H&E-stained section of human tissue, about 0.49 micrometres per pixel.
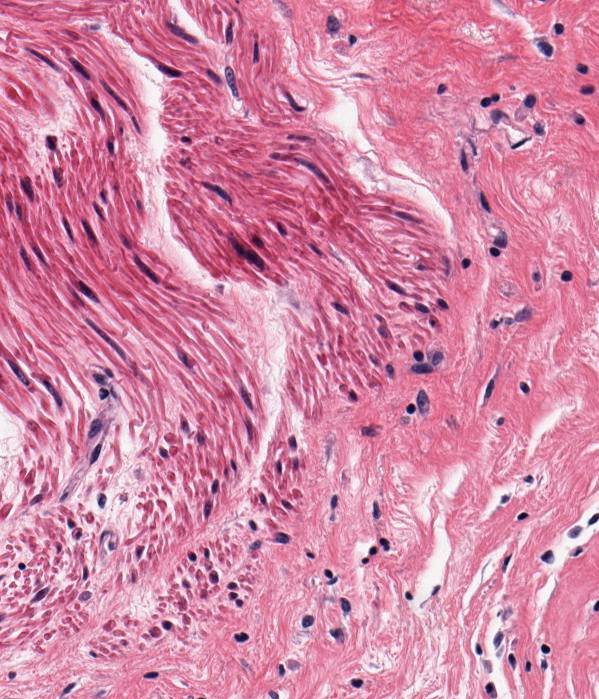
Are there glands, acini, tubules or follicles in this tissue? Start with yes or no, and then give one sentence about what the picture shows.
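No. No epithelium or glands are present anywhere in the field.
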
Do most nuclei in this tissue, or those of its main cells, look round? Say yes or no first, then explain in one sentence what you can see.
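No. The smooth muscle nuclei in the longitudinal bundles are elongated and cigar-shaped.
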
